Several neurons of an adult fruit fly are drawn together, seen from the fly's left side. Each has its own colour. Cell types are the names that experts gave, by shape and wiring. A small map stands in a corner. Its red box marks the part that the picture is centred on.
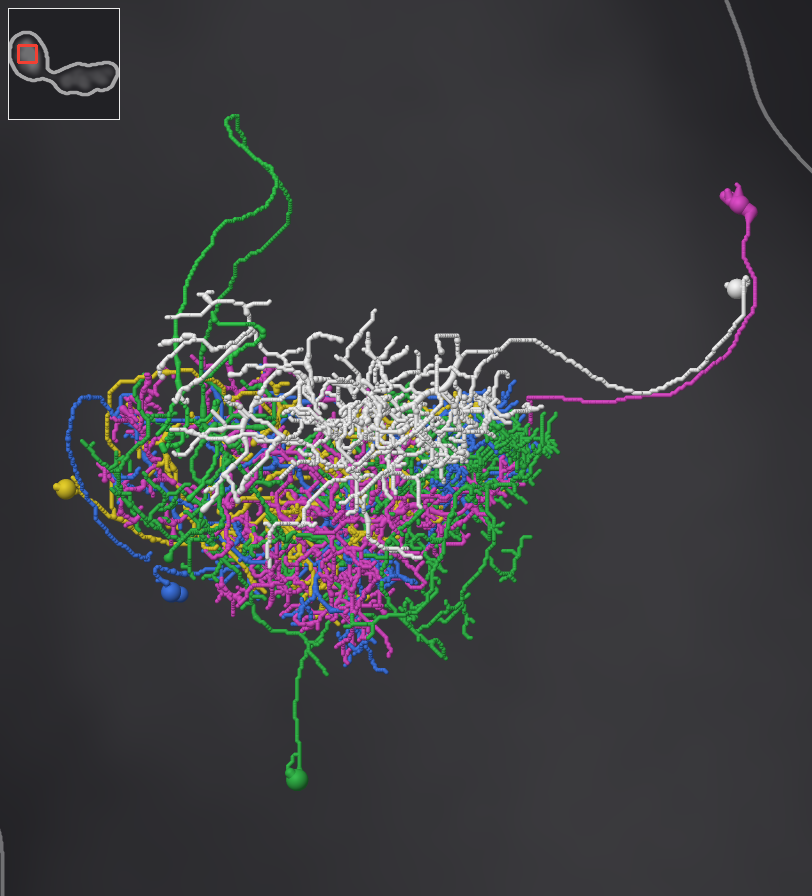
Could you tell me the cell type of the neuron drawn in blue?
AVLP311_a2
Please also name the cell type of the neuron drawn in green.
CB0929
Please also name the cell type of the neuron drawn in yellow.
AVLP311_b1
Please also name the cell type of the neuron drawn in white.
PVLP098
